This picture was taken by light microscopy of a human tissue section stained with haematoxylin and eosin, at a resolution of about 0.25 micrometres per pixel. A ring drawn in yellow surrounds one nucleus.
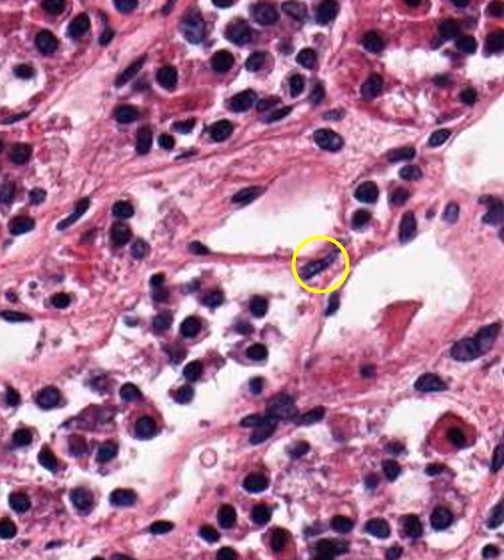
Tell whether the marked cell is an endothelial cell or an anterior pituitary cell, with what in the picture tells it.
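It is an endothelial cell. The nucleus is elongated and slender, much narrower than the round nuclei of the neighbouring cells. Very little cytoplasm is visible; at most a thin pink rim that merges with the pink strand it sits on. The cell lies flattened along a thin pink wall edging a clear, empty space (a lumen), with its long axis running parallel to that wall.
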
